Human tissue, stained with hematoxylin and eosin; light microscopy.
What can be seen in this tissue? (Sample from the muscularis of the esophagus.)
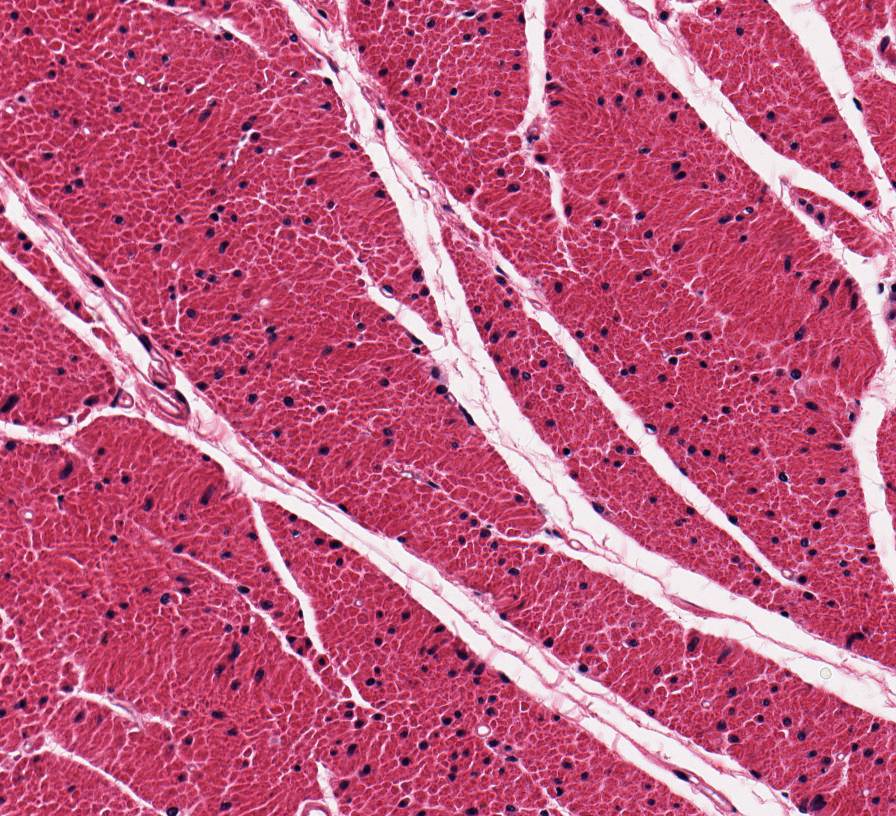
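So, the clefts separating the bundles slant from the upper left toward the lower right. Inside them are only sparse wispy connective tissue strands; otherwise they are empty white. In most bundles the cells are cut across, making a mosaic of small polygonal pink profiles. Their nuclei are small, round and dark, scattered evenly throughout.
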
